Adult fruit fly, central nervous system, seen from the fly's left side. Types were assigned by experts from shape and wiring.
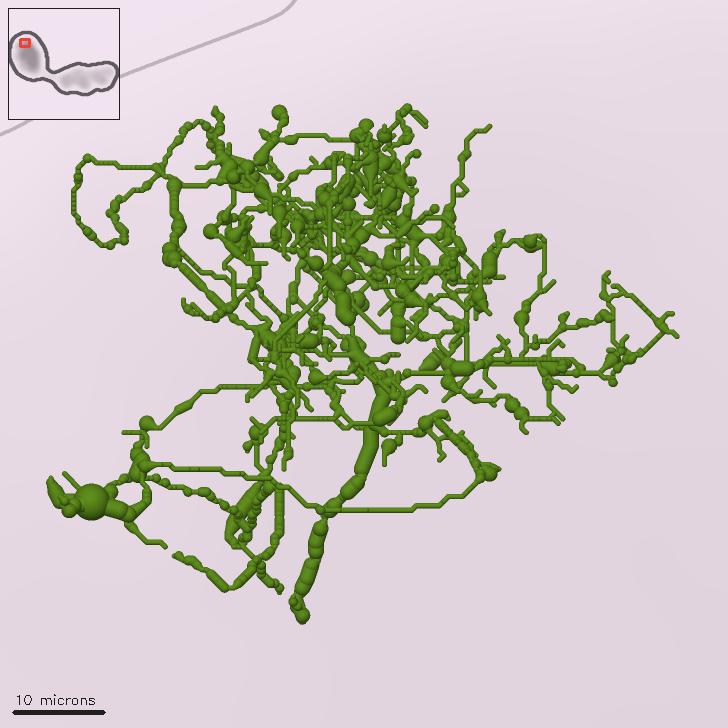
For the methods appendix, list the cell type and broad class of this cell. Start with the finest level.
SIP019; central-brain intrinsic neuron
